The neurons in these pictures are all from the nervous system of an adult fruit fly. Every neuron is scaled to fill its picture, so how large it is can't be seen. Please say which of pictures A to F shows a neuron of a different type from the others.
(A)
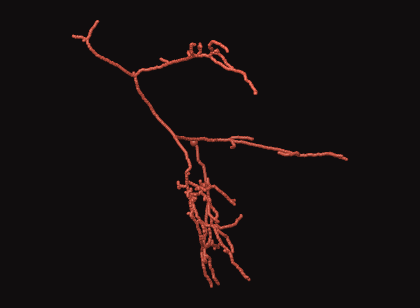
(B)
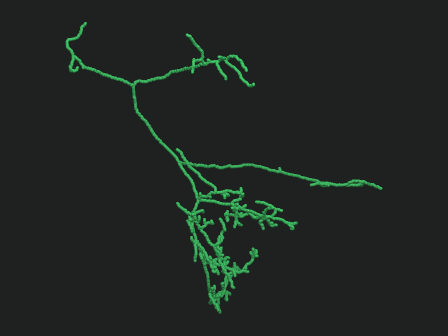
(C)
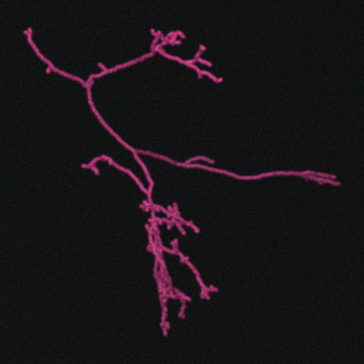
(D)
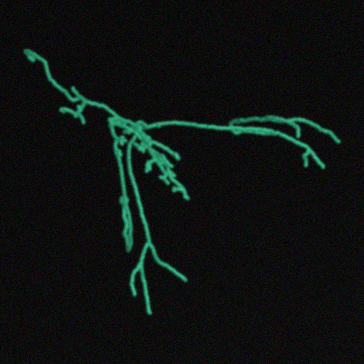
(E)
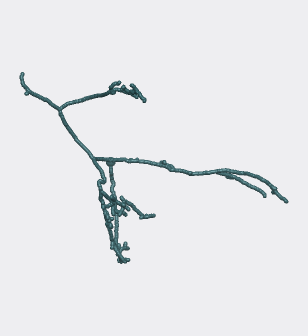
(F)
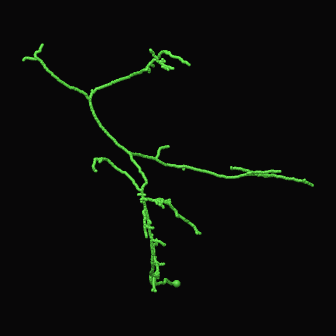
Picture D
